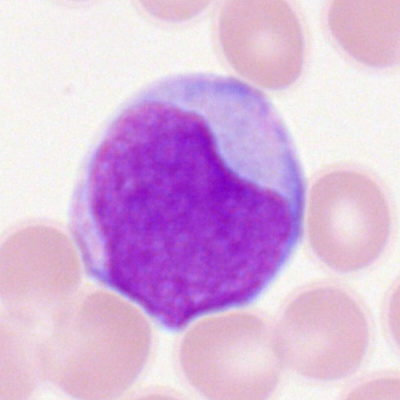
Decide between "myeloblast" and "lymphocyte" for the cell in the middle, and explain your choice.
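It is a myeloblast, not a lymphocyte. The deciding feature is the chromatin, which looks finely stippled rather than coarsely clumped.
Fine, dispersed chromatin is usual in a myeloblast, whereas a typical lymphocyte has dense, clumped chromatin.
The nucleus fills most of the cell and has a broad notch on its upper right side. The widest band of cytoplasm lies at the upper right.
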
